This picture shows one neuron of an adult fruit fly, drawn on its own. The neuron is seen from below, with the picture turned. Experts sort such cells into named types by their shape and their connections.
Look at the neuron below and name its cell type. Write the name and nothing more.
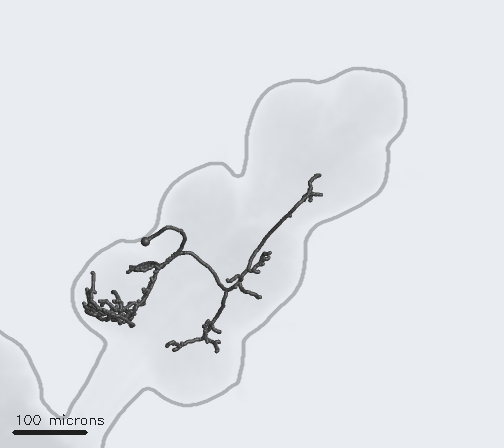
IN08B046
